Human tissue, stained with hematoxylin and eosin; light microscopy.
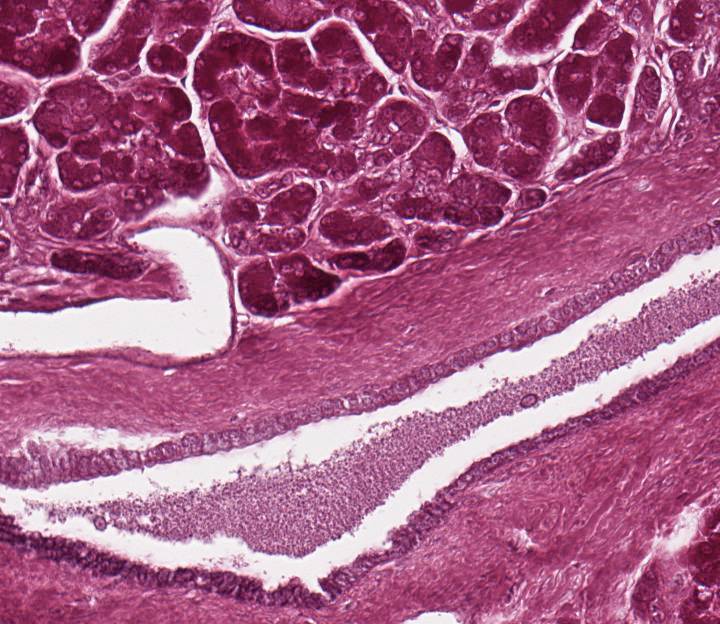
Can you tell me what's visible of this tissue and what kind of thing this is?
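I notice rounded clusters of cells filling the upper field, their cytoplasm deeply stained dark red-purple. A pink fibrous band with elongated nuclei runs parallel to the duct, between it and the clusters. Just below them, at left middle, lies a white empty space with a hooked upper end. On both duct sides, a white retraction gap parts the luminal mass from the epithelium. This is pancreas.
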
